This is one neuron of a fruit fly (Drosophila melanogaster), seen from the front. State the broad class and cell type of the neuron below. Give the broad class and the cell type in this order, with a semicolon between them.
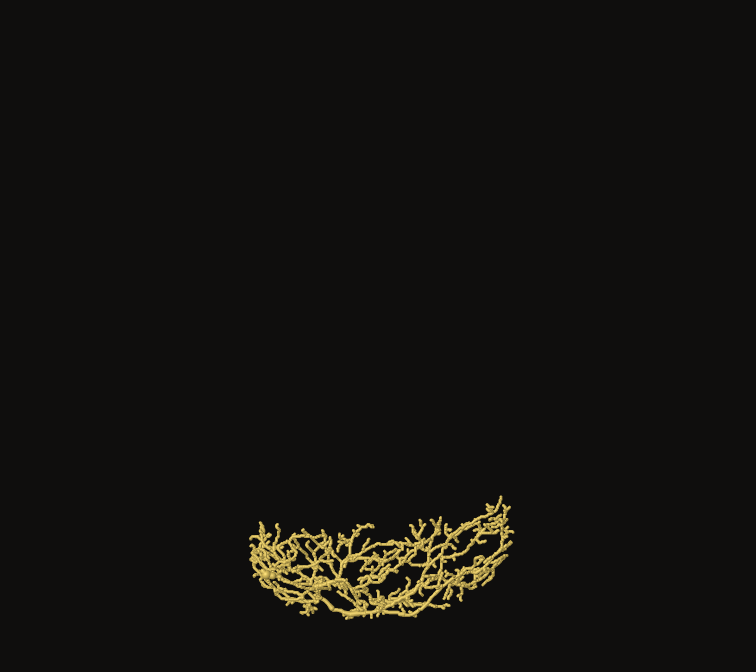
central-brain intrinsic neuron; GNG041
